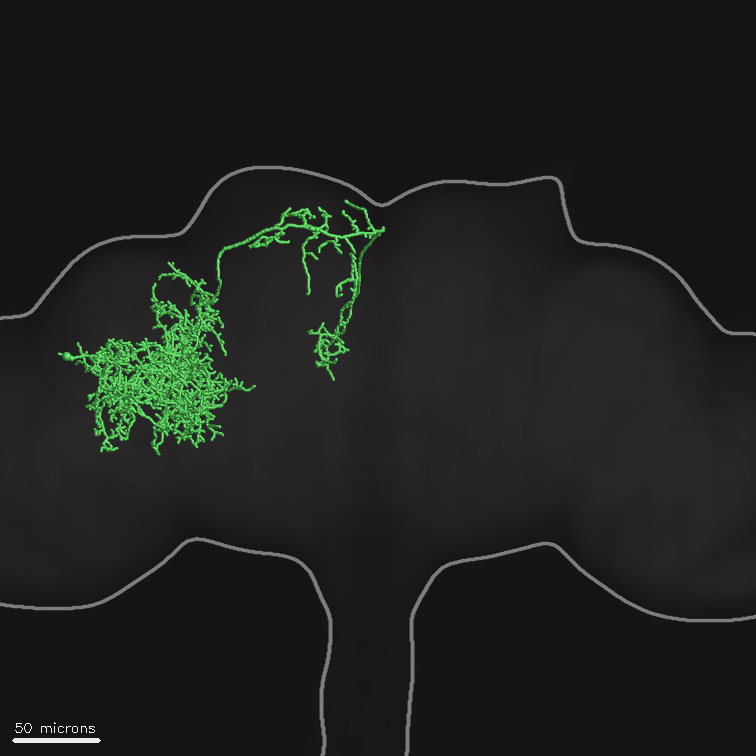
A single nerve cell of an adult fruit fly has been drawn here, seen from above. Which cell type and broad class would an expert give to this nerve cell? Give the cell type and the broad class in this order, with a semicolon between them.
AVLP015; central-brain intrinsic neuron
